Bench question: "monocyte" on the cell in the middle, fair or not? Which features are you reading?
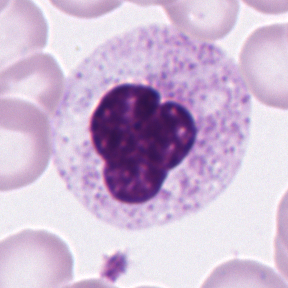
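The decisive point is the colour of the cytoplasm, which is pale lilac.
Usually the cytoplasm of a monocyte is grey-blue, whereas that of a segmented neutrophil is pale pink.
A pale lilac cytoplasm is not the grey-blue expected of a monocyte, so that name does not fit: the cell is a segmented neutrophil. Fine purple granules are scattered through the whole cytoplasm.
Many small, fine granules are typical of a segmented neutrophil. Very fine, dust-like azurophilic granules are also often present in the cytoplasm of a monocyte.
On their own, then, the granules would fit both names. The cell is round with a smooth edge, and its chromatin is dark purple and dense. The cytoplasm forms a wide rim all around the nucleus, which sits near the centre of the cell.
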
